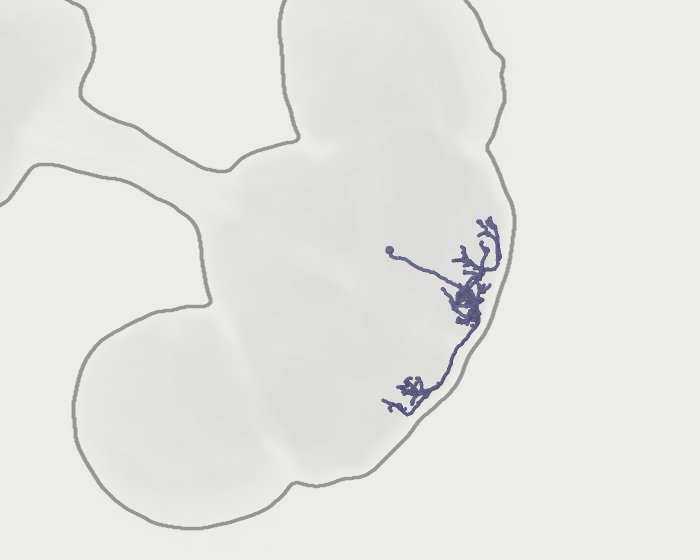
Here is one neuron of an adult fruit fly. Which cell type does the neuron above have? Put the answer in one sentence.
The cell type is SIP076.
